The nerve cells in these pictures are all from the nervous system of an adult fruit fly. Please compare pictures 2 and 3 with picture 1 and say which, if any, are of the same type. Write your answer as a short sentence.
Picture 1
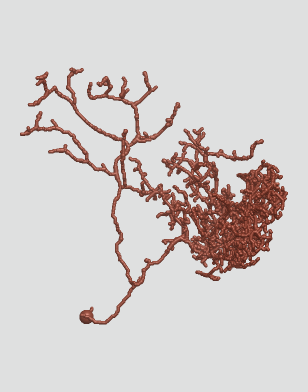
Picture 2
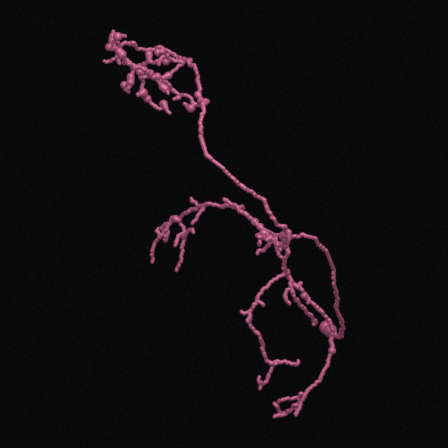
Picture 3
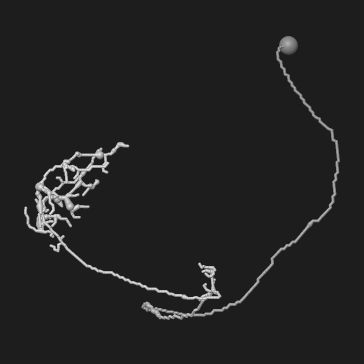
None of them is of the same cell type.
